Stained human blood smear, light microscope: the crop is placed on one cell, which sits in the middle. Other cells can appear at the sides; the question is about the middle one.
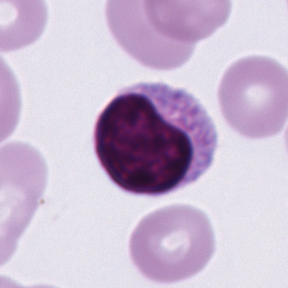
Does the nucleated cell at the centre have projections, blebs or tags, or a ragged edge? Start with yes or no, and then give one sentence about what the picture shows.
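No. The cell's outline is round and smooth.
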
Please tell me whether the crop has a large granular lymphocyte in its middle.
yes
